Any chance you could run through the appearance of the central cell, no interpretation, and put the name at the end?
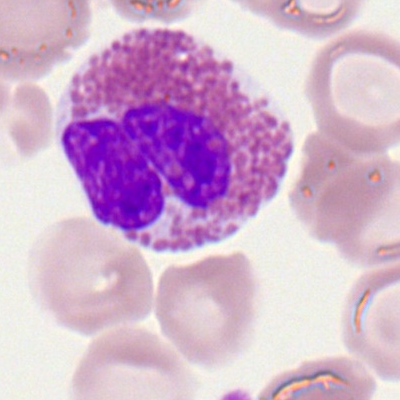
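Round in outline, the cell has a smooth edge. Its nucleus has two lobes lying side by side and sits in the lower left part of the cell. No nucleoli are visible within it. This central cell is an eosinophil.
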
